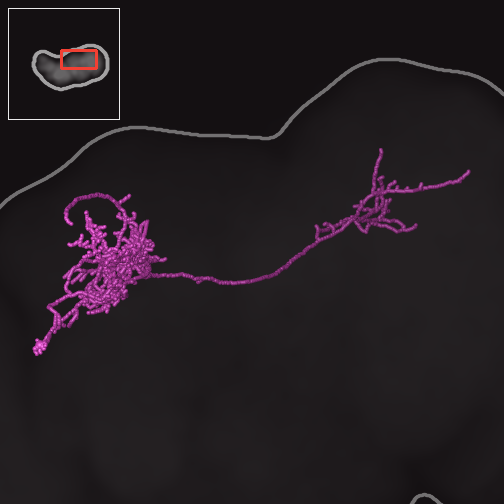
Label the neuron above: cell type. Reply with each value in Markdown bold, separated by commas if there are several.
**CL028**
